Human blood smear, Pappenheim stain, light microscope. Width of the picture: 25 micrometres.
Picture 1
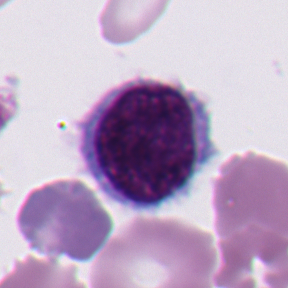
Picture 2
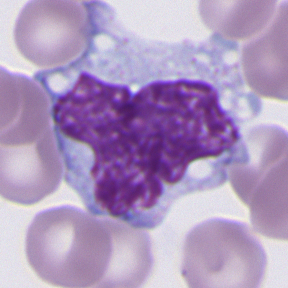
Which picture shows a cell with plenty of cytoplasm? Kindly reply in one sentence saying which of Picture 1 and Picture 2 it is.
Picture 2 holds the cell with plentiful cytoplasm.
